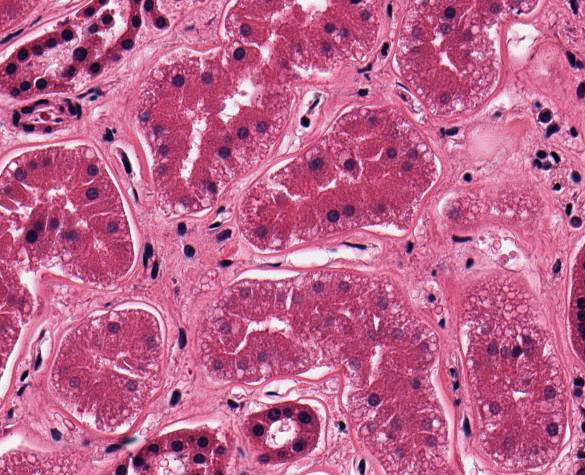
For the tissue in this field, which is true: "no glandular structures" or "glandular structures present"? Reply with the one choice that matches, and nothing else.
Glandular structures present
